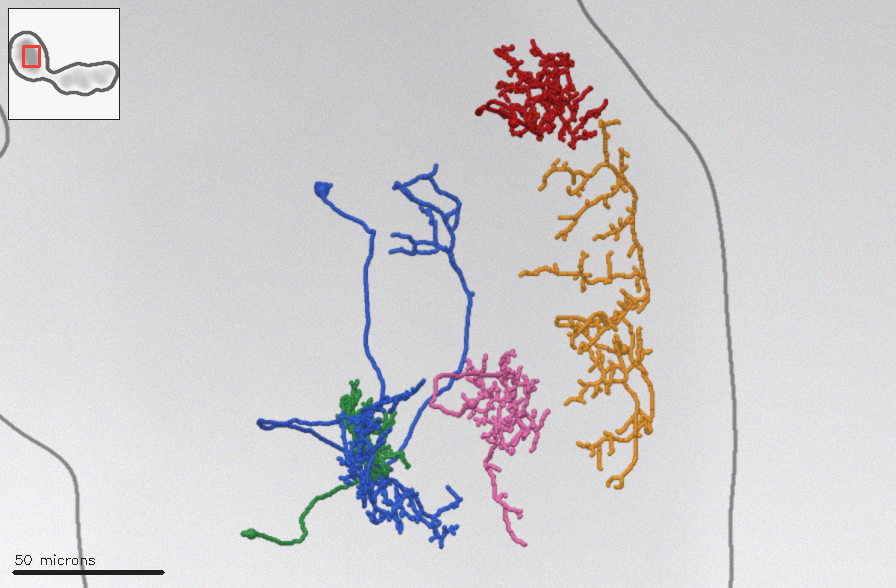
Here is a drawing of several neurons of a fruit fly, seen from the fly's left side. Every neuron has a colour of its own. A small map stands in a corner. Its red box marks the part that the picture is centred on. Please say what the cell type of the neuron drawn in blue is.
Lat3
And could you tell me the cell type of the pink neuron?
Cm6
